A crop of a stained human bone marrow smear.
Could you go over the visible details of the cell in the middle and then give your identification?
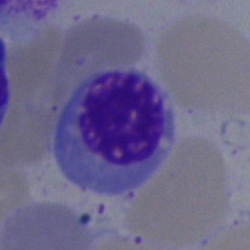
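Small pale spots scattered between dark purple masses of coarsely clumped chromatin. No distinct nucleolus visible. Moderate rim of pale grey-blue cytoplasm, widest below and left of nucleus. No vacuoles in cytoplasm. Cell: erythroblast.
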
